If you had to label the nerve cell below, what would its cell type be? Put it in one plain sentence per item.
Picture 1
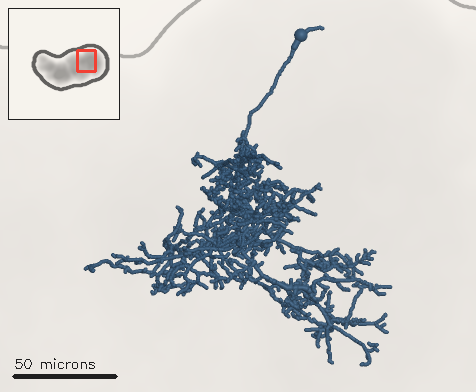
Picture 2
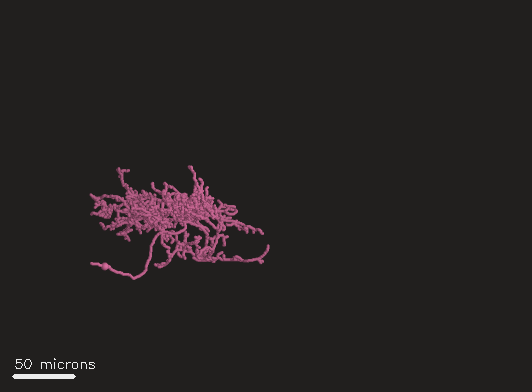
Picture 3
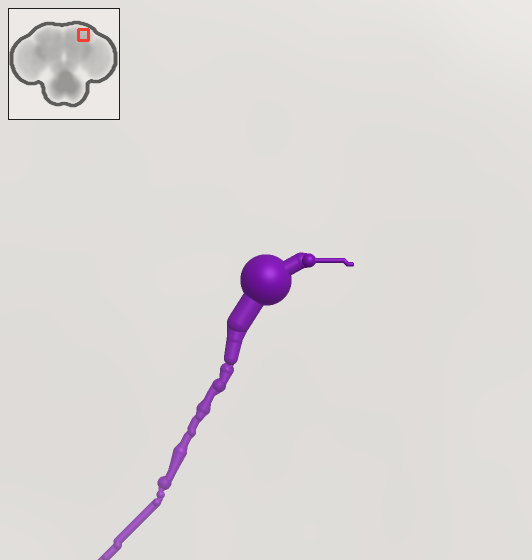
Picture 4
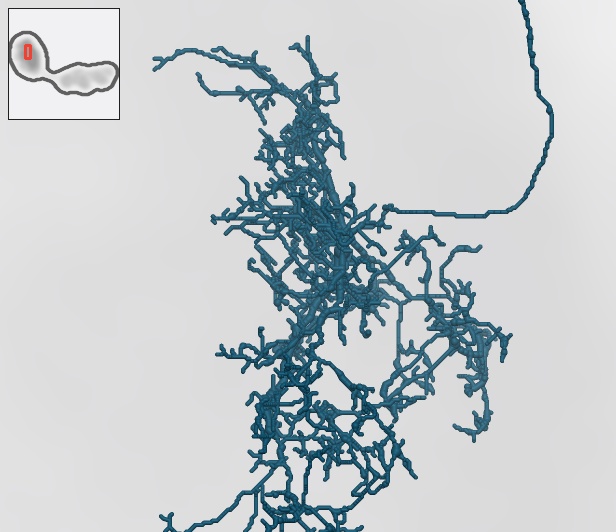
The cell type is CL140.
